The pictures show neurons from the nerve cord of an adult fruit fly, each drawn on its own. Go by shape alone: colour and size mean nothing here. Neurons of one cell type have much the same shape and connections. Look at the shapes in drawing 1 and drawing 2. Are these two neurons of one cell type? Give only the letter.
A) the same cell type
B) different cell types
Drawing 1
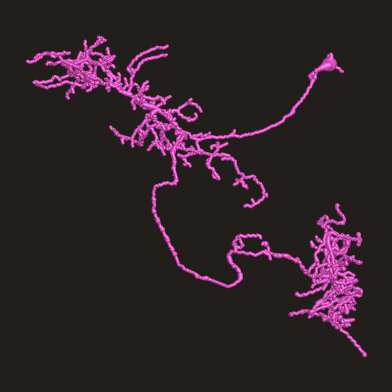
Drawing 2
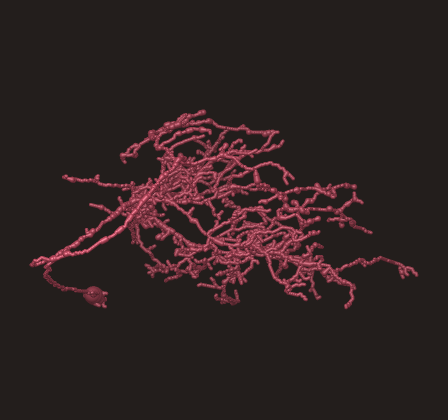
B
